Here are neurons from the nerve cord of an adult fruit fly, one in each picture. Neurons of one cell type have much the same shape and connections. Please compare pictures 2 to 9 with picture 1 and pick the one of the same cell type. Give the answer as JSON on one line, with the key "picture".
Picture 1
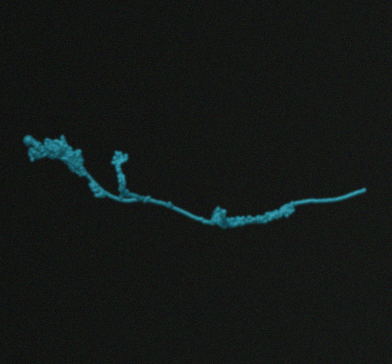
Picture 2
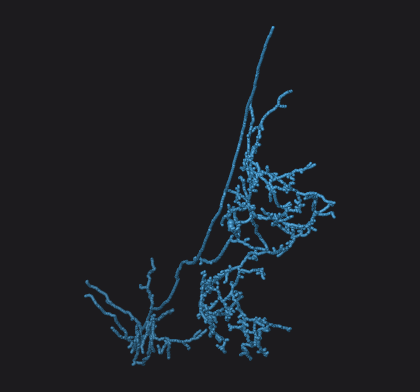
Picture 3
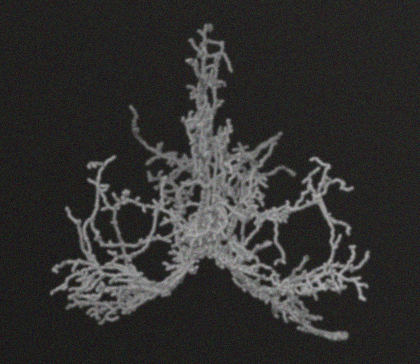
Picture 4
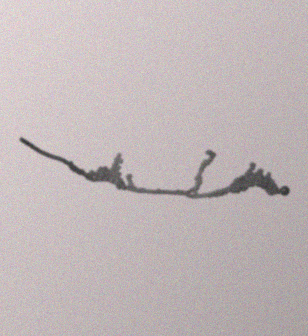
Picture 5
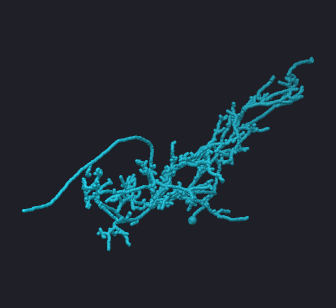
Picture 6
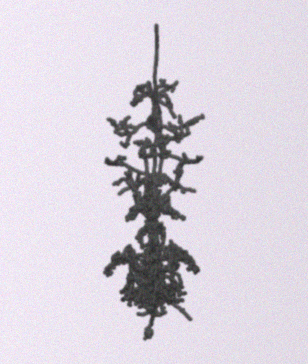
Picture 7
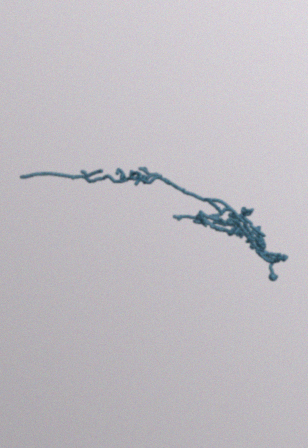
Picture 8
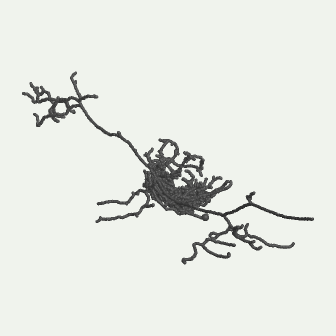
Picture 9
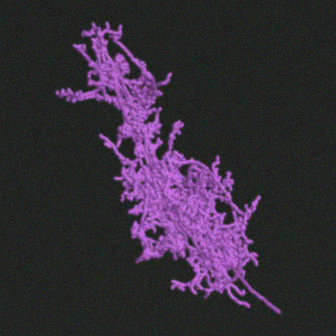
{"picture": 4}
